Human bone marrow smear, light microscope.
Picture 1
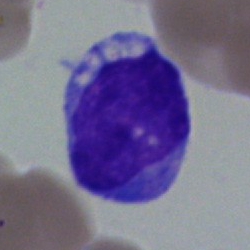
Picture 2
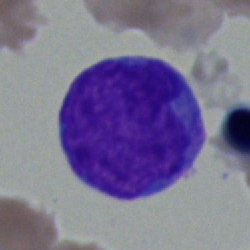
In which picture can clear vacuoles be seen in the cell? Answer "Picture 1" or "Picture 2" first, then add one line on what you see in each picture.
Picture 1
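Picture 1: A row of small clear vacuoles lies in the cytoplasm along the top edge of the cell.
Picture 2: No vacuoles are seen in the cell.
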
